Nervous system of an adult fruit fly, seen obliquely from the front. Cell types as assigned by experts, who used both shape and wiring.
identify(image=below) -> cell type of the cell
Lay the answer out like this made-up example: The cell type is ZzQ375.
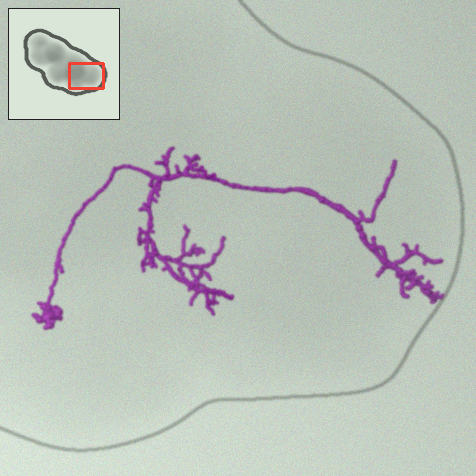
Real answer: The cell type is IN12B092.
